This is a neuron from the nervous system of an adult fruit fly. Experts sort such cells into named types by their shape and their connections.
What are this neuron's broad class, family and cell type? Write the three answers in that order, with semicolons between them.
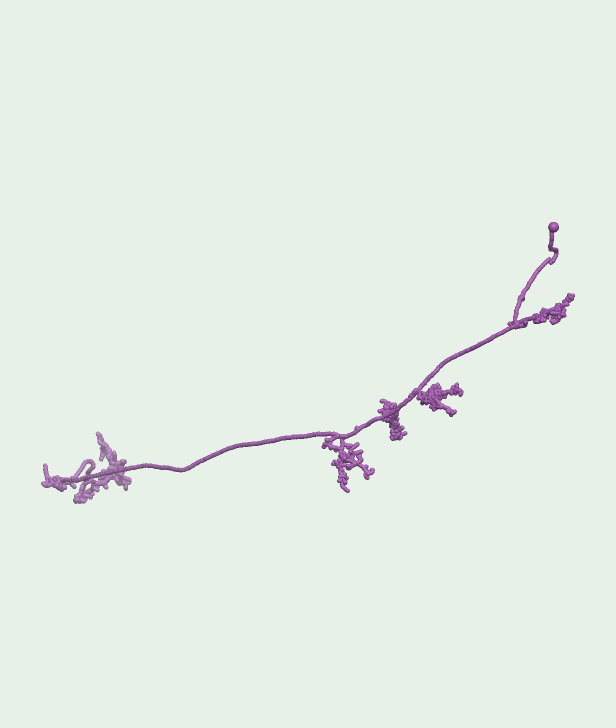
ascending neuron; hemilineage 05B; AN05B102b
